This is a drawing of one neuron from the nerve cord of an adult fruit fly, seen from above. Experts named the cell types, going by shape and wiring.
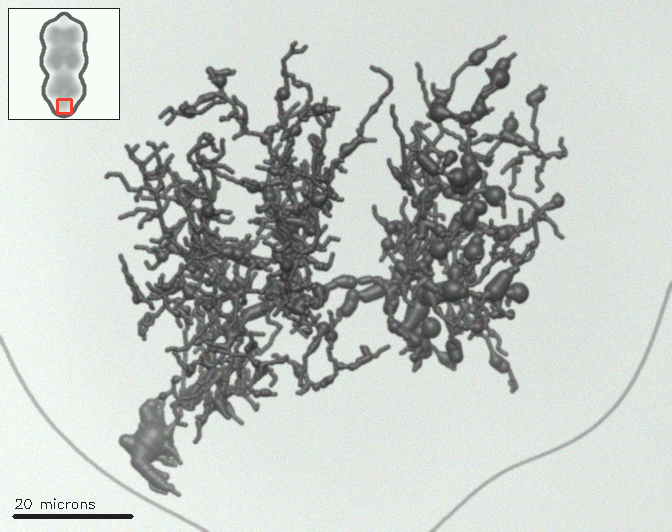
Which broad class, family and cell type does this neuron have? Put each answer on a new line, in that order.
nerve-cord intrinsic neuron
hemilineage 06A
IN06A064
